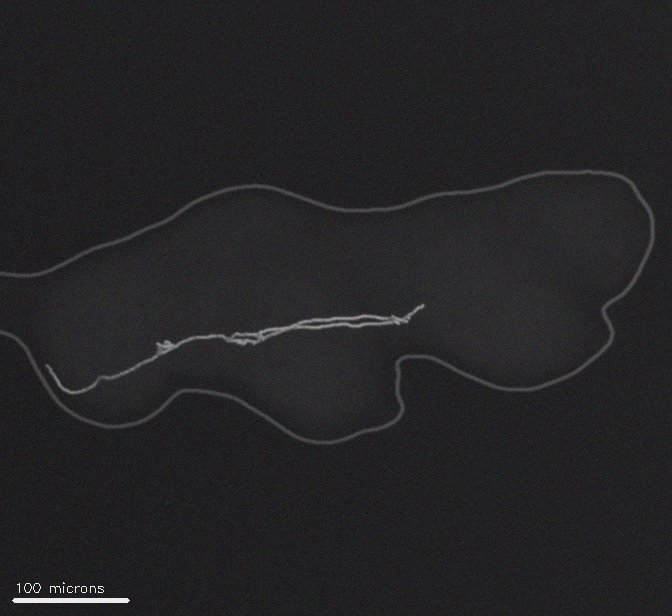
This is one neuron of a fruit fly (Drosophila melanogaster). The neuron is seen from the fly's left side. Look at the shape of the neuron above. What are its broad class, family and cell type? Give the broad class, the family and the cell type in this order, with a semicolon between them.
sensory neuron entering the nerve cord; class mechanosensory proprioceptive; SNpp18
